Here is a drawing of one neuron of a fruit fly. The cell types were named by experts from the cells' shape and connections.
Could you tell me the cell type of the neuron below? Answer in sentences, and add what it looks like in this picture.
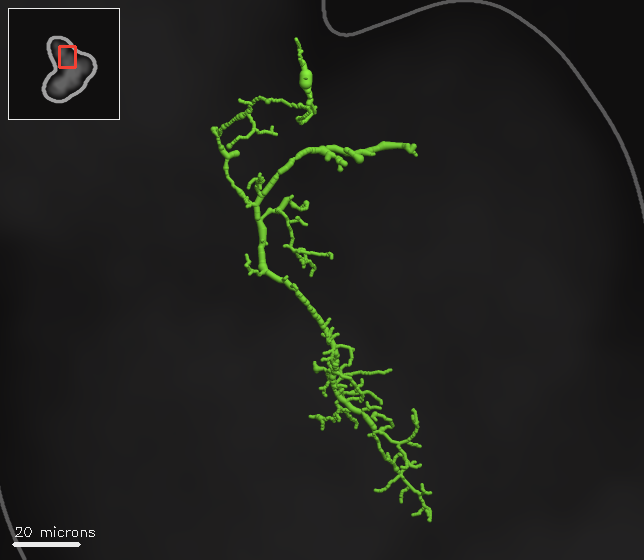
The cell type is IN03B061. It is a nerve-cord intrinsic neuron. The cell body is at the top of the picture. From top to bottom in the picture it spans about 150 microns. The picture shows dozens of branch ends.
